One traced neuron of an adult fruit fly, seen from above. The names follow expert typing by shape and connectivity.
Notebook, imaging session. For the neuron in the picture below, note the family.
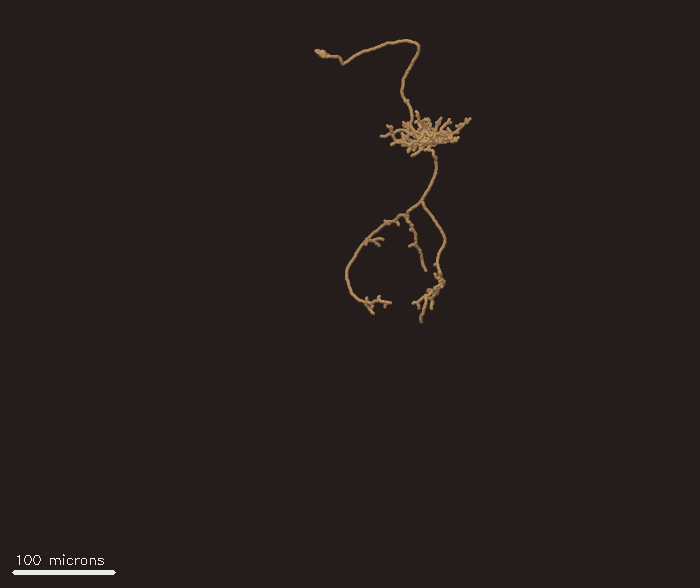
hemilineage 01A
